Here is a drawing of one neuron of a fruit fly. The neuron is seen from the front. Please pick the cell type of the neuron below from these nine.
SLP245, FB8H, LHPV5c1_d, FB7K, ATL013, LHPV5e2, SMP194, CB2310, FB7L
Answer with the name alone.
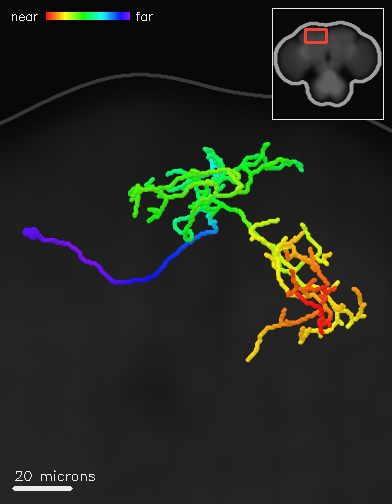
SMP194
